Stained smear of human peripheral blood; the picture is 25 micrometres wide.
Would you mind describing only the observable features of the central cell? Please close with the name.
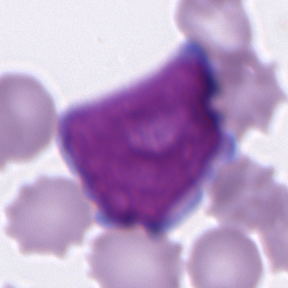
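A single pale, rounded nucleolus lies near the centre of the nucleus, whose chromatin is fine and evenly spread without coarse clumps. Deep blue cytoplasm forms a thin rim, and small blue blebs protrude from the cell's right and lower edges. The cell is a myeloblast.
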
